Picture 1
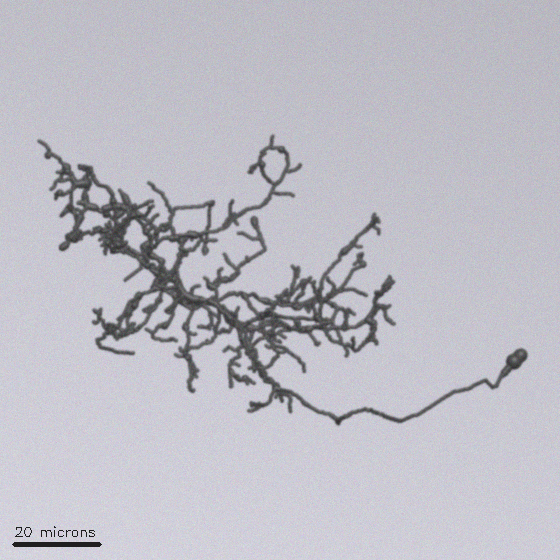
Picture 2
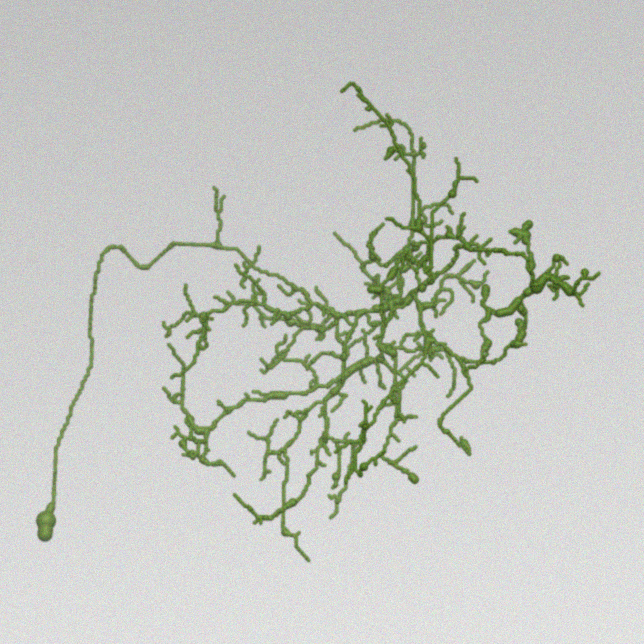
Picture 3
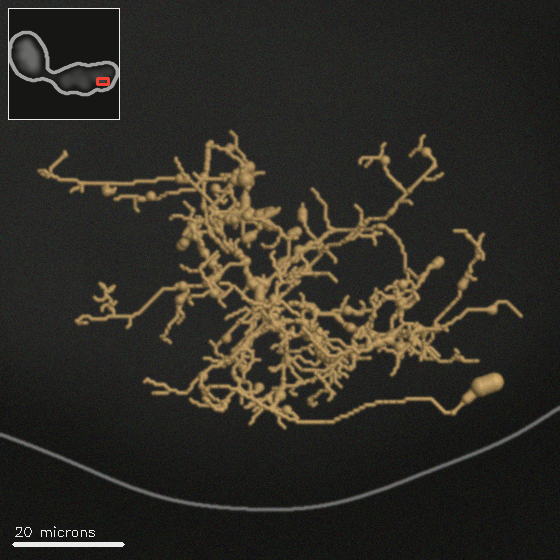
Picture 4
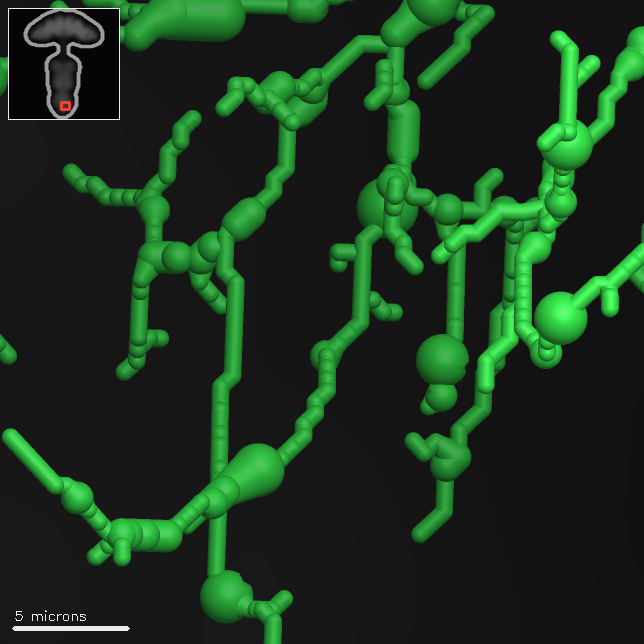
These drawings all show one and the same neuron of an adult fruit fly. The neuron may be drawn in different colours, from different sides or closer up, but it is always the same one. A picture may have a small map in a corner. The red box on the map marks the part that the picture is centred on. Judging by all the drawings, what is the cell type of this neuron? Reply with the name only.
IN13B056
